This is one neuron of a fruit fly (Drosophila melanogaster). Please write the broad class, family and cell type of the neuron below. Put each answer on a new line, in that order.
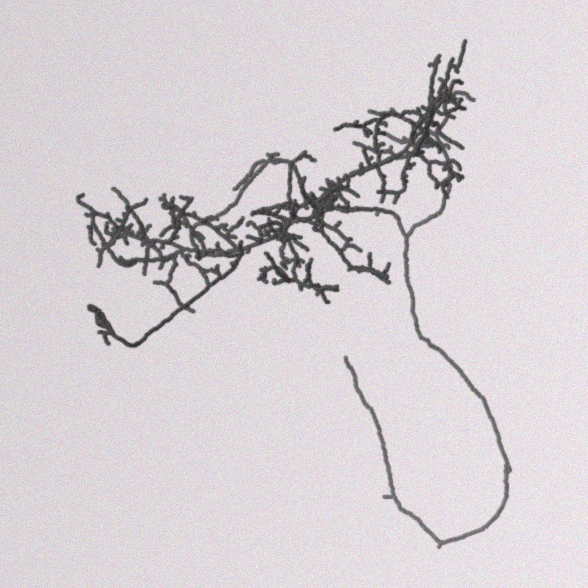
nerve-cord intrinsic neuron
hemilineage 08B
IN08B051_a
